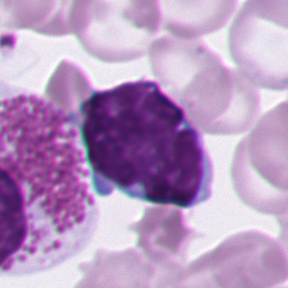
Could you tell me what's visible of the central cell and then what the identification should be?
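Nucleus occupies almost the entire cell. Cytoplasm reduced to a thin rim, pale blue. Nuclear cleft sets off a lobe at lower right. Chromatin dense, dark purple, a few small paler spots. Cell: typical lymphocyte.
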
